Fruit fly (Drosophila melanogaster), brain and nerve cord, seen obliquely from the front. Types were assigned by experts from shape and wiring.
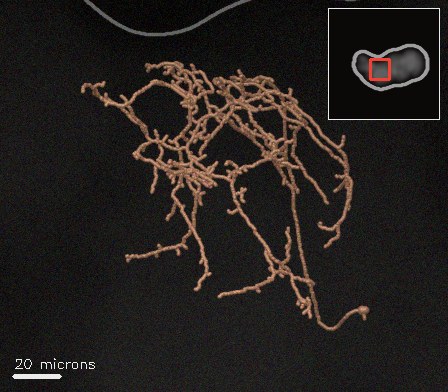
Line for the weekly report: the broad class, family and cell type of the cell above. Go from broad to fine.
nerve-cord intrinsic neuron; hemilineage 08A; vMS11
